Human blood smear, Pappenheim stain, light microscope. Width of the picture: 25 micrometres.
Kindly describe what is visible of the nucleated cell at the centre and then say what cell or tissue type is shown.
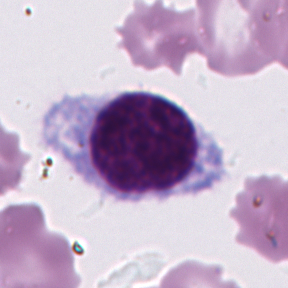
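First, the outline is oval and elongated from left to right. Second, the edge is ragged and carries fine hair-like projections. Third, the nucleus sits off-centre toward the right, and no nucleoli are visible in it. This is a hairy cell.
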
